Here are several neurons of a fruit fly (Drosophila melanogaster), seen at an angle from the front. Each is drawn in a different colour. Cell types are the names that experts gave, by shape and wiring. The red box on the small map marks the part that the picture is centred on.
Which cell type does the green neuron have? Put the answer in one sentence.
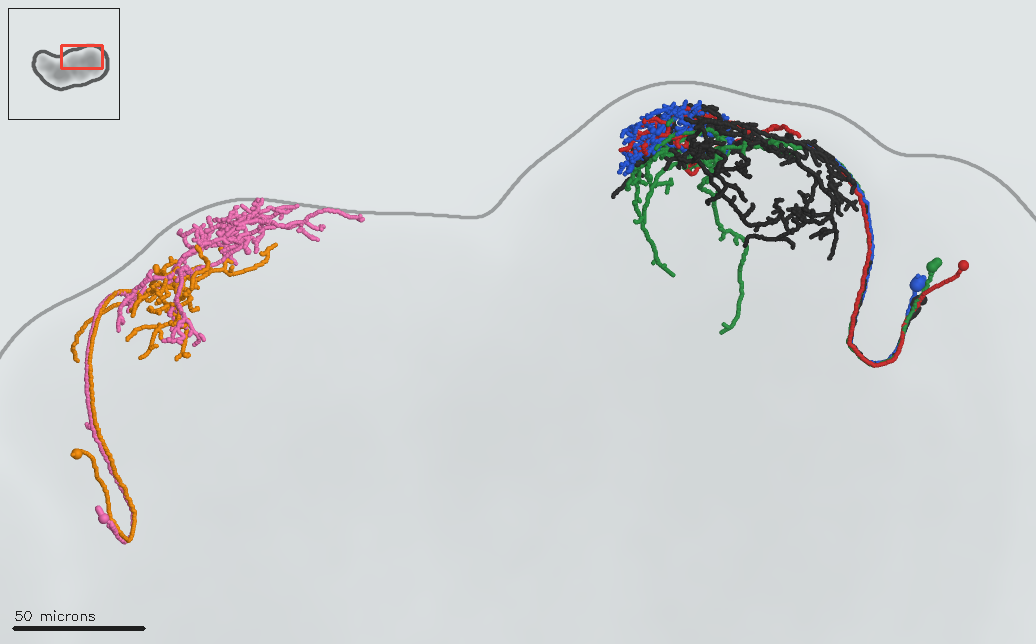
The cell type is SLP088_b.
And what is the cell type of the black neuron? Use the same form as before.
The cell type is CB1352.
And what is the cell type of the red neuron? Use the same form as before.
The cell type is CB4138.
